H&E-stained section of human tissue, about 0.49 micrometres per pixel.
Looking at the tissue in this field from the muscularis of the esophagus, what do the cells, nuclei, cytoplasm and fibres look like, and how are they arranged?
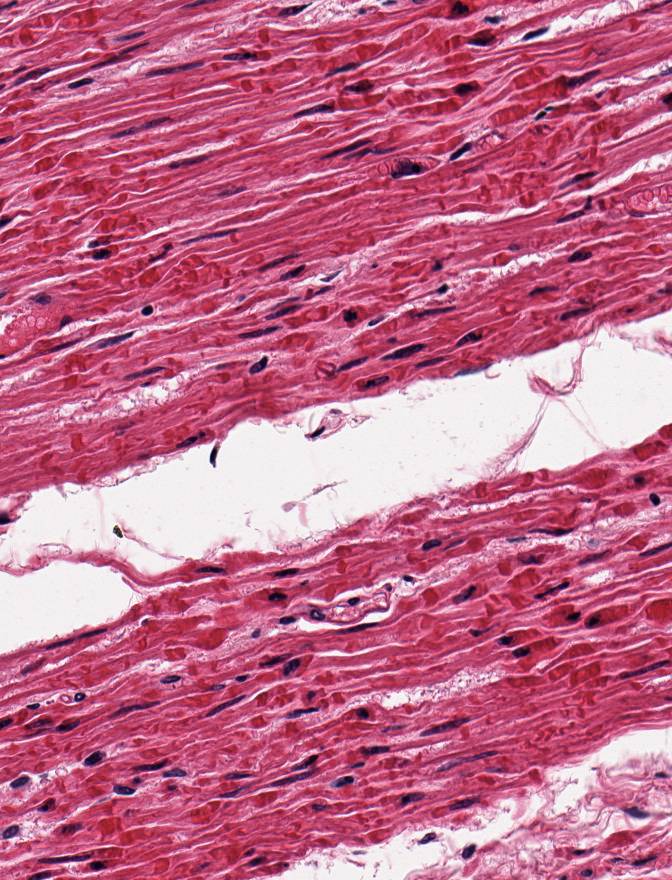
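First, layout: two broad bands of closely packed fibres, parted by a wide empty cleft across the middle. Next, nuclei: dark, elongated, aligned with the fibres' long axis. Cytoplasm stains deep pink, with scattered darker red patches. Last, no epithelium or glands anywhere.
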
